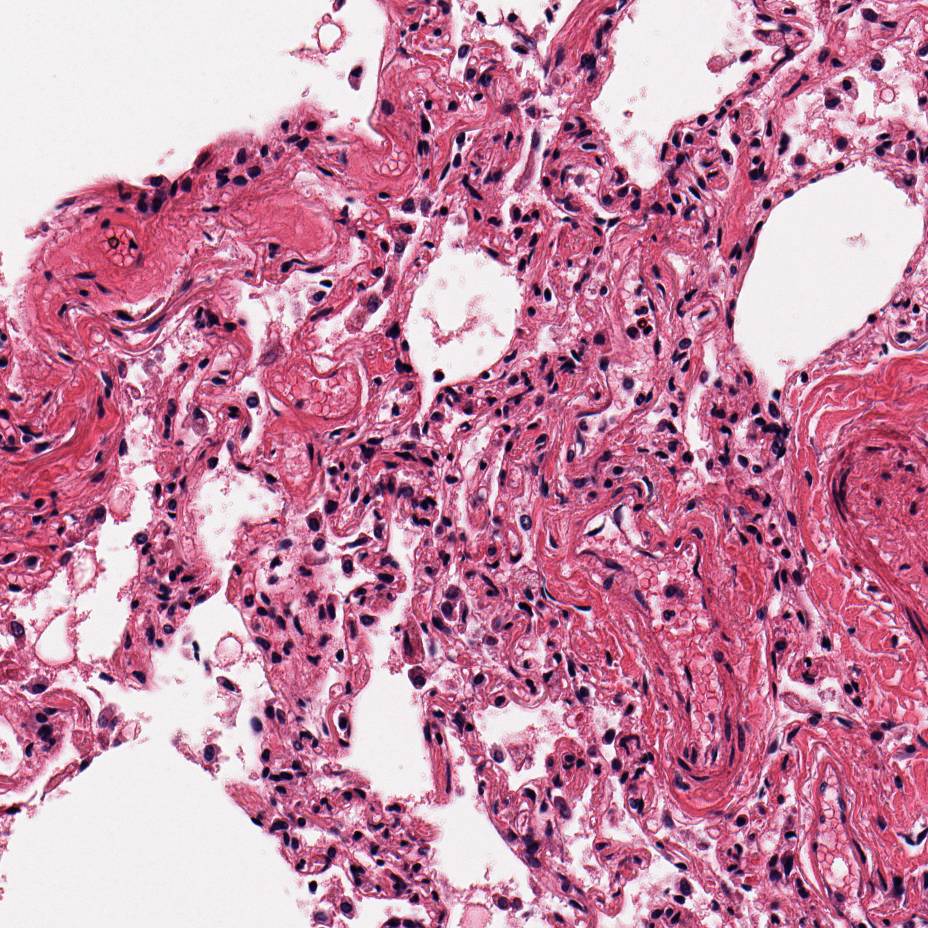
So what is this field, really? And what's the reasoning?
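Alveolus: lacy network of walls enclosing rounded empty spaces.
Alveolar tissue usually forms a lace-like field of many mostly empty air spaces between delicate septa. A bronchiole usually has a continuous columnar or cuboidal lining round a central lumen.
No epithelium-lined glands or tubules present. Walls thickened by pink fibrous tissue holding many spindle-shaped dark nuclei; denser cellular tissue through the centre. Dense bright pink collagen in wavy, curving bands, heaviest at upper left and right edge.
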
